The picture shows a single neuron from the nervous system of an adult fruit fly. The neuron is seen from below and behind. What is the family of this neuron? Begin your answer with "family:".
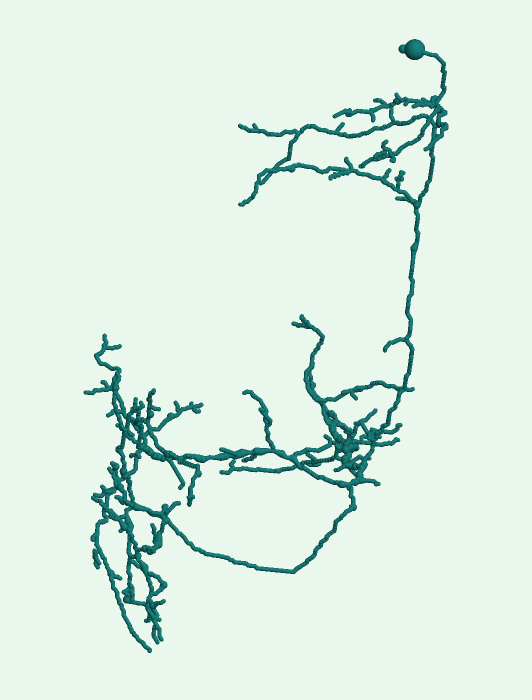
family: hemilineage SMPpv2_ventral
